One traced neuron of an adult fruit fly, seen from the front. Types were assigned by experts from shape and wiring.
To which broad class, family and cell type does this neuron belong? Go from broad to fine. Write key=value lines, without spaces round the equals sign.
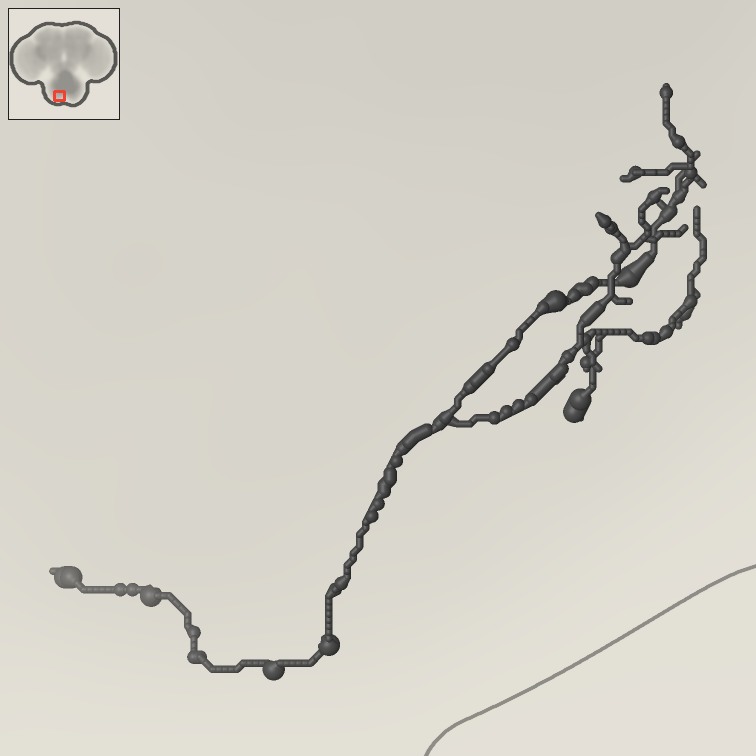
broad_class=sensory neuron entering the nerve cord
family=class gustatory
cell_type=LgLG1b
